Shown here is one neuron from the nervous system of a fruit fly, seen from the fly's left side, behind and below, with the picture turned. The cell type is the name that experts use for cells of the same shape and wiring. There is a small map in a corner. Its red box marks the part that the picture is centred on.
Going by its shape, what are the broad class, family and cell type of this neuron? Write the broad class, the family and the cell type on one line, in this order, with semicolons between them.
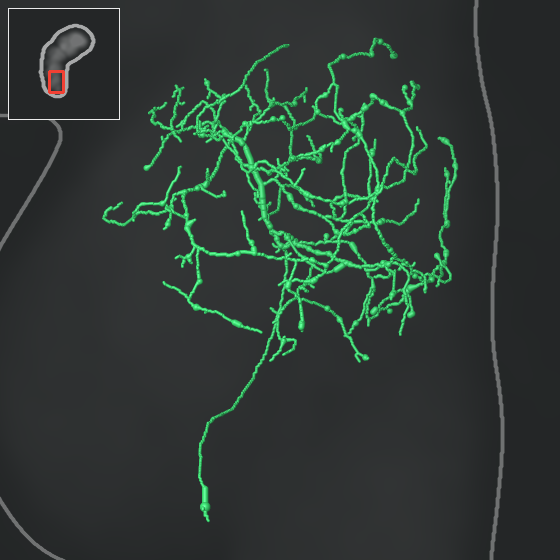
nerve-cord intrinsic neuron; hemilineage 04B; IN04B032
